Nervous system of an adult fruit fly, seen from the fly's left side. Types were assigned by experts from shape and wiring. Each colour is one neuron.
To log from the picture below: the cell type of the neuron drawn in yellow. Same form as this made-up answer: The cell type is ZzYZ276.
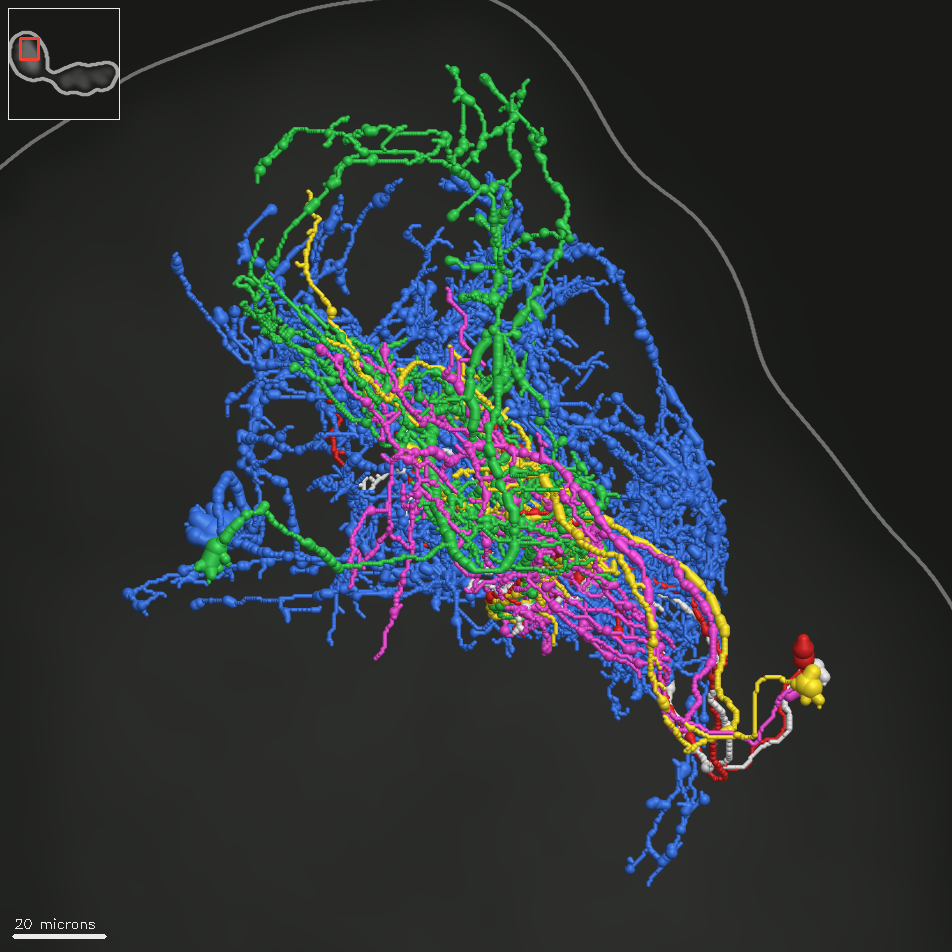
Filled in: The cell type is CL283_b.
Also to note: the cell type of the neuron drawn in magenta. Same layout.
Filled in: The cell type is IB059_a.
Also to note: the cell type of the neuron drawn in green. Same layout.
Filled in: The cell type is CL027.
